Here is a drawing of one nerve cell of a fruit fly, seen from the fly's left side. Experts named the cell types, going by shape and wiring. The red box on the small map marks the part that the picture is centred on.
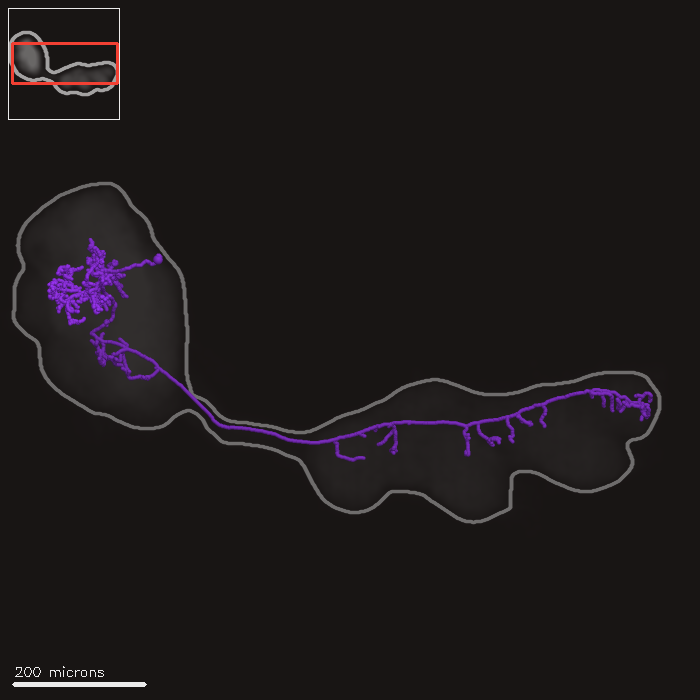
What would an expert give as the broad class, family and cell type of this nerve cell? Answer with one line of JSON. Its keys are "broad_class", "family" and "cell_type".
{"broad_class": "descending neuron", "family": "DNpe", "cell_type": "DNpe040"}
